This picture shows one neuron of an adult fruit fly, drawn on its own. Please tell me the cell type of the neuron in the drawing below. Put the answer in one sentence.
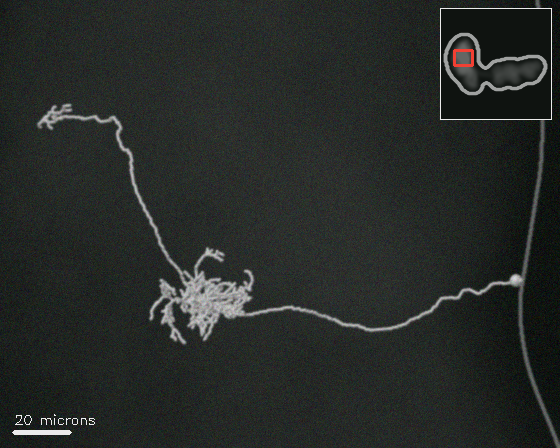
The cell type is FC2A.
